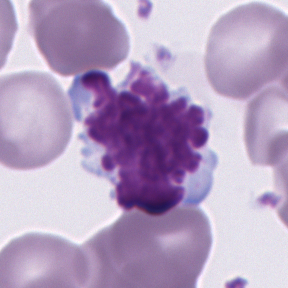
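Typical lymphocyte in a stained smear of human peripheral blood. Its chromatin is dark purple and densely clumped, and no nucleoli can be seen. The nucleus fills about 70% of the cell's area, leaving scanty pale blue cytoplasm whose outer edge is irregular and ragged.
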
